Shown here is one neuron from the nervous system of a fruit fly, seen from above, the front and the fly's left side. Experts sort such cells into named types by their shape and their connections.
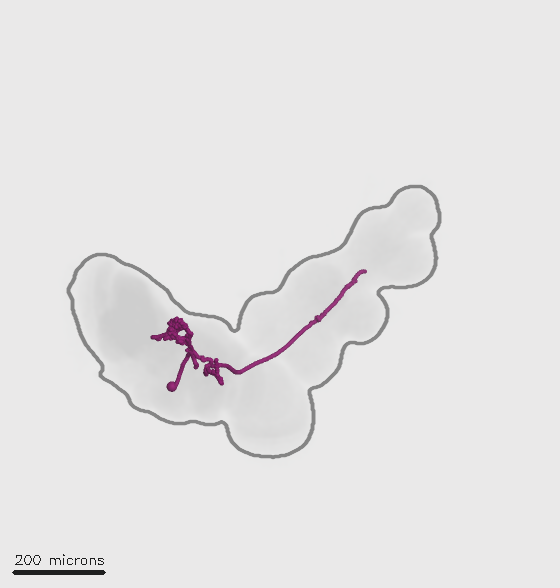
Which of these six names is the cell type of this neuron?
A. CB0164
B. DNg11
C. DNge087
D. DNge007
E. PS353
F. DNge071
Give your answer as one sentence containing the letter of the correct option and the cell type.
As option B gives it, the neuron's cell type is DNg11.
